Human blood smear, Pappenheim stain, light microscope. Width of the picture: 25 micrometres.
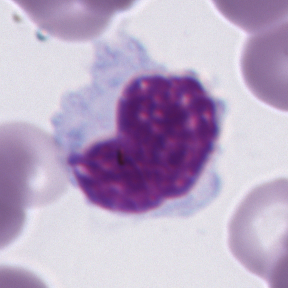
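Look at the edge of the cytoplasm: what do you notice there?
It's frayed into fine wispy projections, most marked at the upper left, where most of the pale grey-blue cytoplasm lies.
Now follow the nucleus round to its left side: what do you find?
A notch that partly separates a smaller lower-left lobe; the nucleus fills about 60% of a cell about 16 micrometres across.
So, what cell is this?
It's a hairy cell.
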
